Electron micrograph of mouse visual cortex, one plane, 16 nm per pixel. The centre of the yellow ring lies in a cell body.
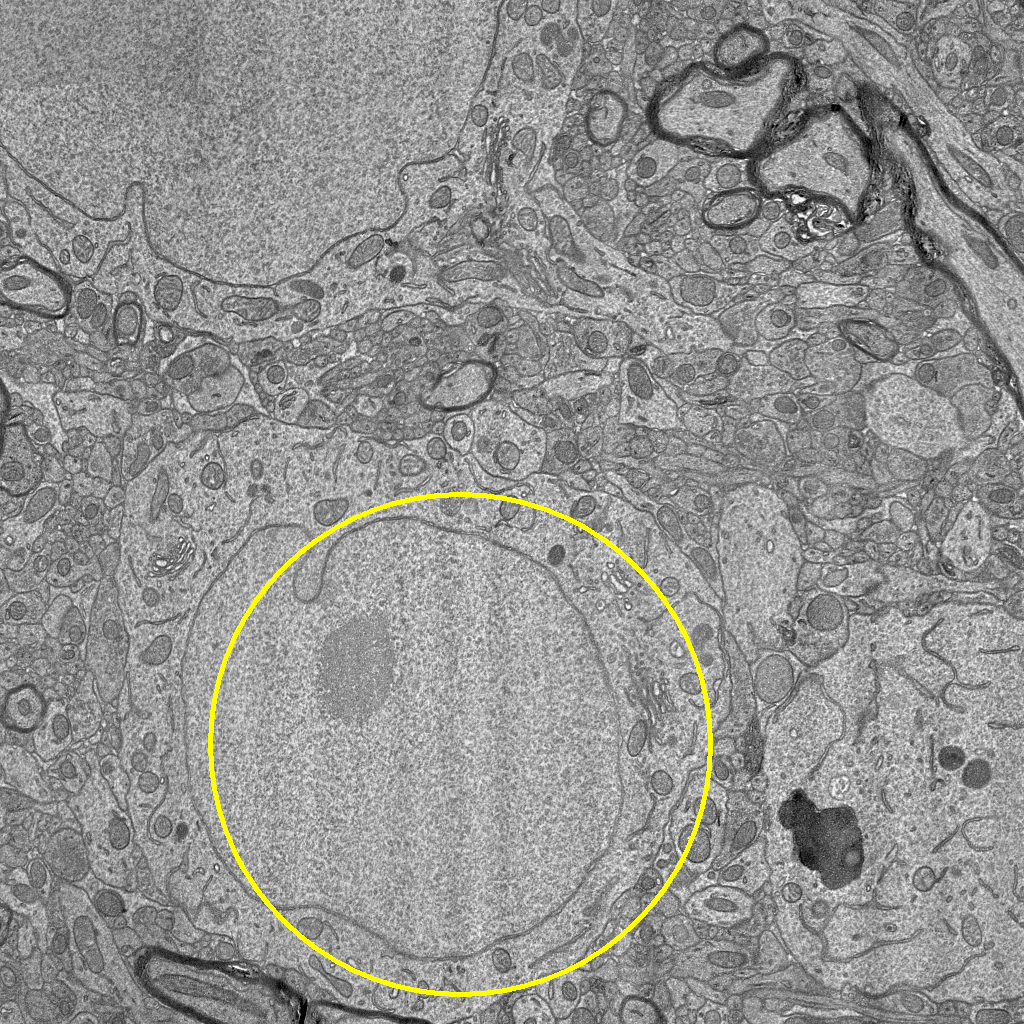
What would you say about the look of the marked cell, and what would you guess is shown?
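Nucleus round, wholly within picture. Envelope mostly smooth; one small inward bend, upper left. Chromatin pale, finely dispersed, no dense clumps along envelope. Single darker nucleolus, upper left of nucleus. Name: excitatory neuron.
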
